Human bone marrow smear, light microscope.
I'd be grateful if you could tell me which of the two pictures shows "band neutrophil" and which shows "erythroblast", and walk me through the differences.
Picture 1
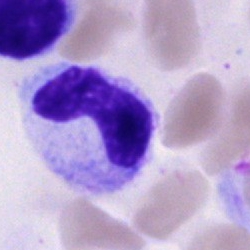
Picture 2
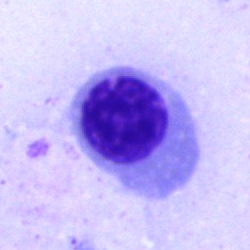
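Assignment: picture 1 holds the band neutrophil, picture 2 the erythroblast. Outline: the band neutrophil is round to oval and smooth, and the erythroblast is smooth as well, without surface projections. Nucleus shape: in the band neutrophil it is a thick curved band bent into a horseshoe, running along the top and right side of the cell with its hollow facing the lower left.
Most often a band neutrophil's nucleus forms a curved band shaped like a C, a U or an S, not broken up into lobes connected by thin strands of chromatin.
Nucleus position: the erythroblast's nucleus sits off-centre toward the upper left of the cell, and its cytoplasm is widest on the lower right side of the nucleus. Chromatin and nucleoli: the band neutrophil's chromatin is dense and dark purple, and no nucleoli are visible.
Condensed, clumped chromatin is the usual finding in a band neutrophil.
Cytoplasm: pale lilac-blue in the band neutrophil, blue in the erythroblast, where no granules are seen.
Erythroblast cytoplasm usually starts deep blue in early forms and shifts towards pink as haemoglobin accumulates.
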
